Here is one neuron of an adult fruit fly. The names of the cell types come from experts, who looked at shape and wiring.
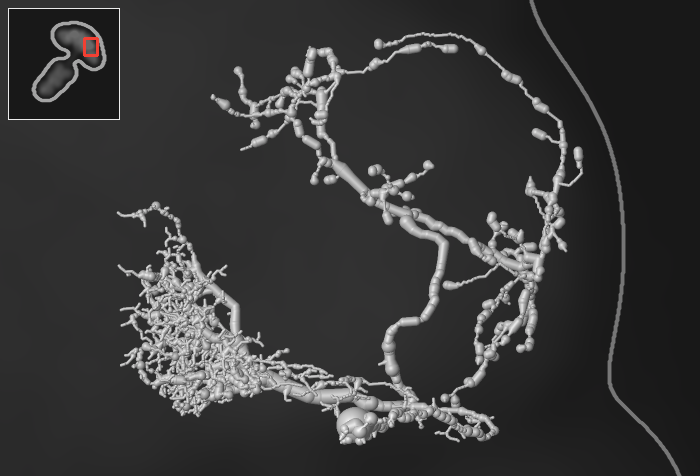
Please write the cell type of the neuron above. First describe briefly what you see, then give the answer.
It lies in the brain. As drawn here it is about as wide as it is tall. This is a central-brain intrinsic neuron. It is of cell type PVLP069.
